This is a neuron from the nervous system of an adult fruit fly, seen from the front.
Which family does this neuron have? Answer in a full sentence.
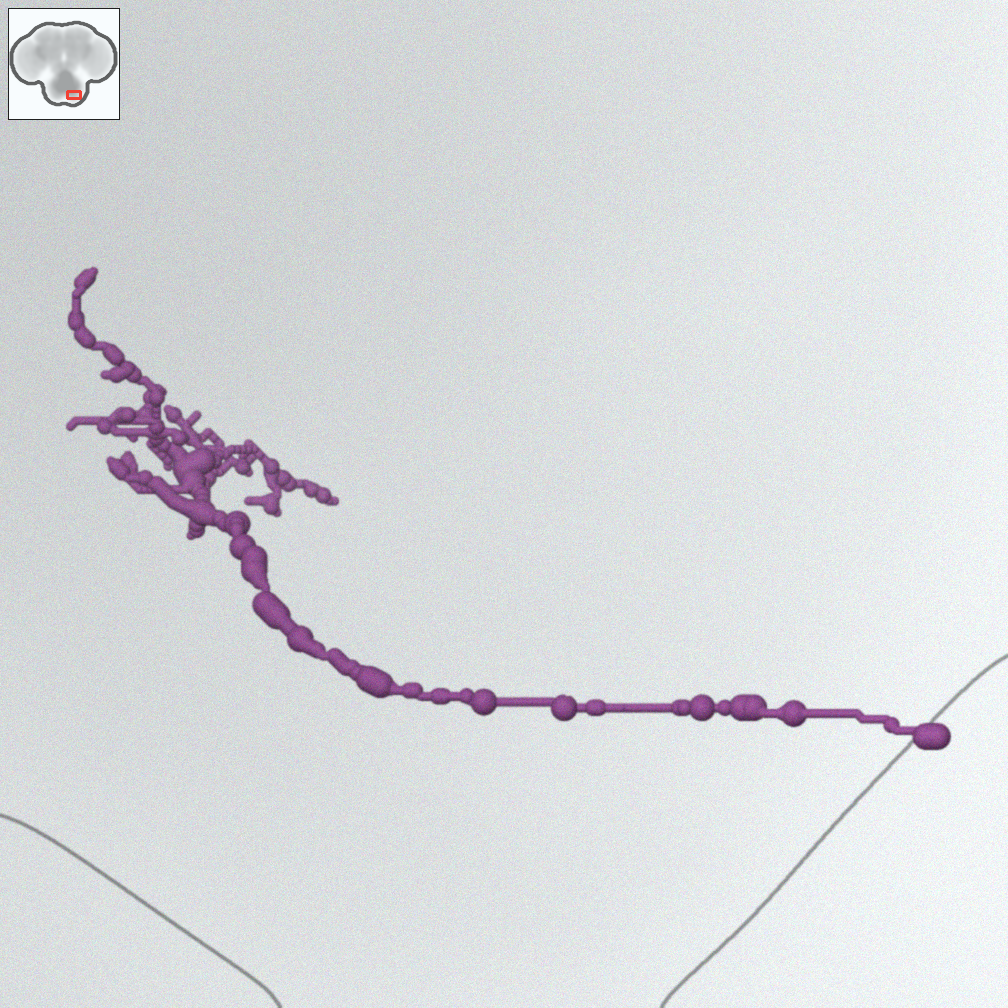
The family is class gustatory.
